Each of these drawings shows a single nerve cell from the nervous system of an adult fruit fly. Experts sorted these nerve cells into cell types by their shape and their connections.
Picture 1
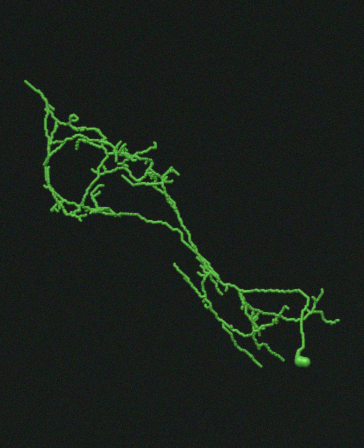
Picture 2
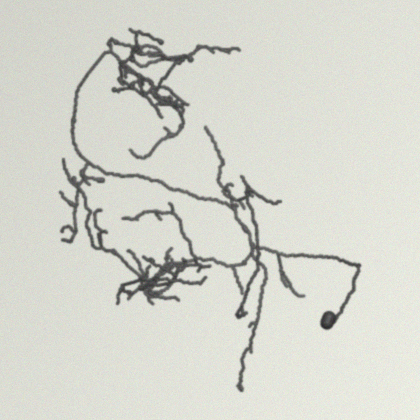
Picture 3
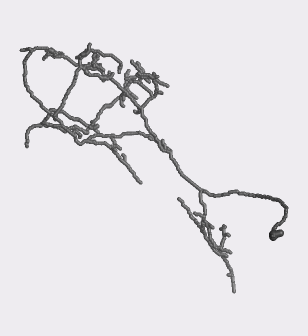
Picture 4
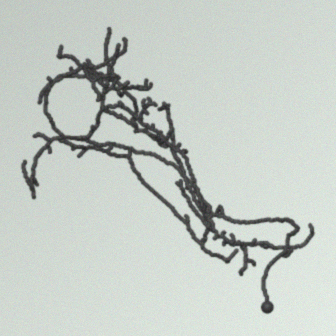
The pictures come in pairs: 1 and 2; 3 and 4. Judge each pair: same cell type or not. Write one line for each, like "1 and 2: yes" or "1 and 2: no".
1 and 2: no
3 and 4: no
